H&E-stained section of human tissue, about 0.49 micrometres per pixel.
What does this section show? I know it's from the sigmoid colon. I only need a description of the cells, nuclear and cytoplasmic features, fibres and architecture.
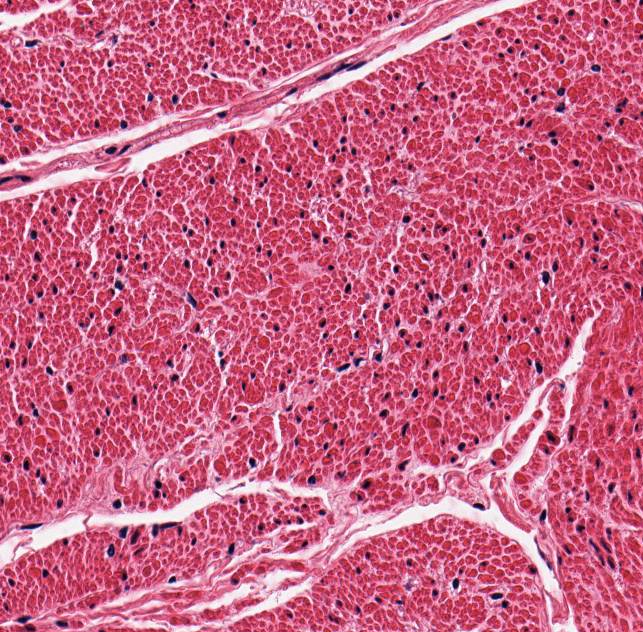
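Muscle bundles, cut mostly in cross section, occupy the whole section. Cells within bundles: small, closely packed, polygonal pink profiles. Between profiles: only thin pale wisps of connective tissue. Thin strip near top left: nuclei elongated, parallel to the strip.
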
